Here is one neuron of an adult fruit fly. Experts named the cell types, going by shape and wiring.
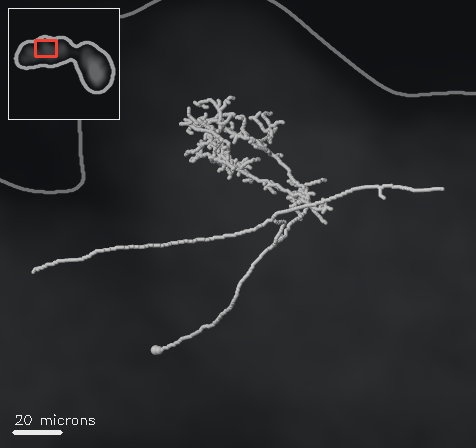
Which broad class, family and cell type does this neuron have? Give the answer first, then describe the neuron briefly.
Its broad class is nerve-cord intrinsic neuron. Its family is hemilineage 23B. The cell type is IN23B074. By the scale bar it is about 180 microns wide in this view. The picture shows dozens of branch ends.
